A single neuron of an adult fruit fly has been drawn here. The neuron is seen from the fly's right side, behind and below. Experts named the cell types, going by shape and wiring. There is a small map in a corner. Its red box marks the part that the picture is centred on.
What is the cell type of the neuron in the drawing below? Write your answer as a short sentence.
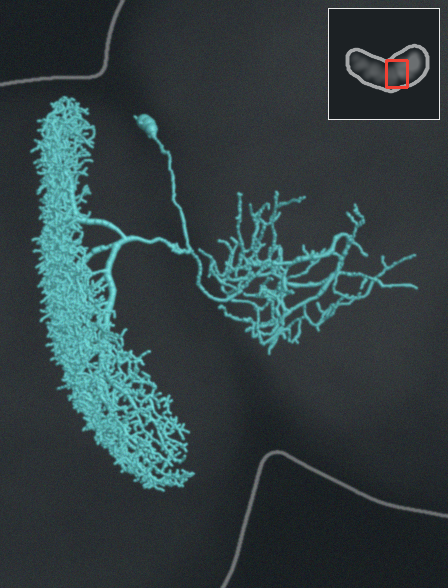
The cell type is LT83.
